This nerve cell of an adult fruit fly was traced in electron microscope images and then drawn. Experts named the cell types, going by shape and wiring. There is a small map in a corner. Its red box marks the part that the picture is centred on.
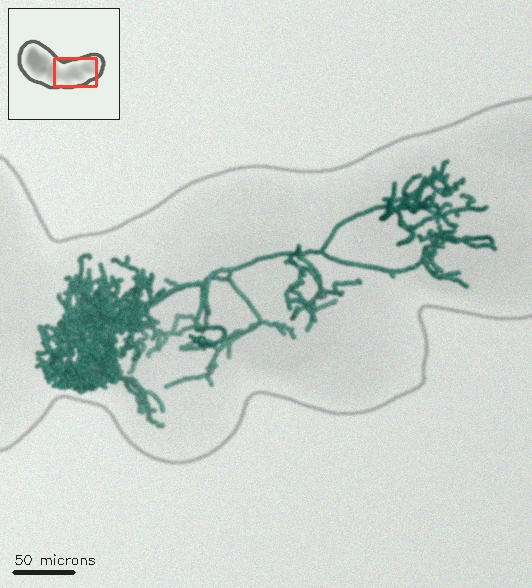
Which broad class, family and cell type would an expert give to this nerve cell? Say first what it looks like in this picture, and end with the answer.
The cell body is in the middle of the picture. By the scale bar it is about 400 microns wide in this view. The picture shows dozens of branch ends. This is a nerve-cord intrinsic neuron. Its family is hemilineage 10B. The cell type is IN10B001.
